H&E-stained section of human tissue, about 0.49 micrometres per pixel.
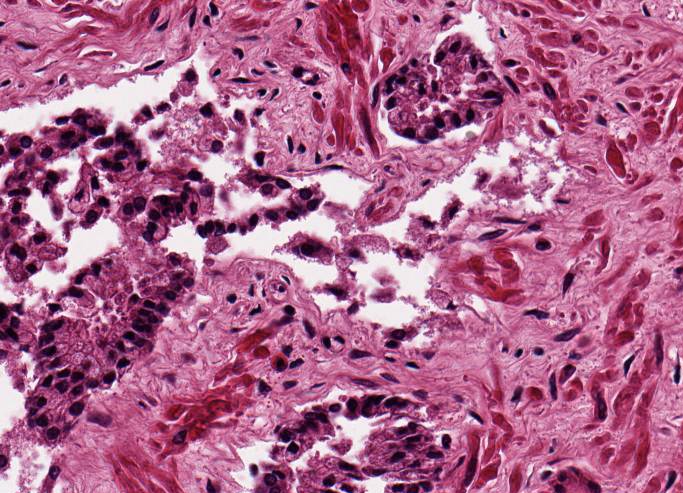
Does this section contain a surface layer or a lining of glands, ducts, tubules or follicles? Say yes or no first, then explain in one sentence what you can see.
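Yes. Clusters of crowded epithelial cells lie mainly in the left half of the field, while the right half is mostly stroma.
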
